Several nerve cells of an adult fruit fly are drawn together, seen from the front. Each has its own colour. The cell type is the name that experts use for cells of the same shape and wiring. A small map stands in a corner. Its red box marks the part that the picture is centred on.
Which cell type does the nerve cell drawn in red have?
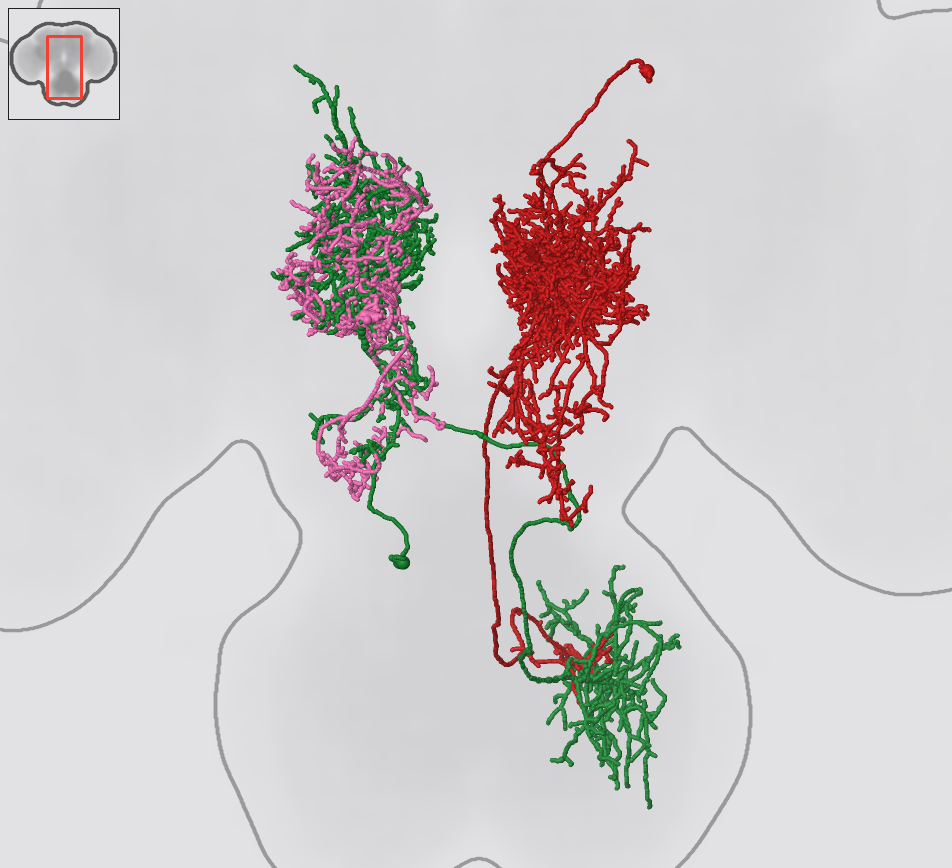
DNae007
